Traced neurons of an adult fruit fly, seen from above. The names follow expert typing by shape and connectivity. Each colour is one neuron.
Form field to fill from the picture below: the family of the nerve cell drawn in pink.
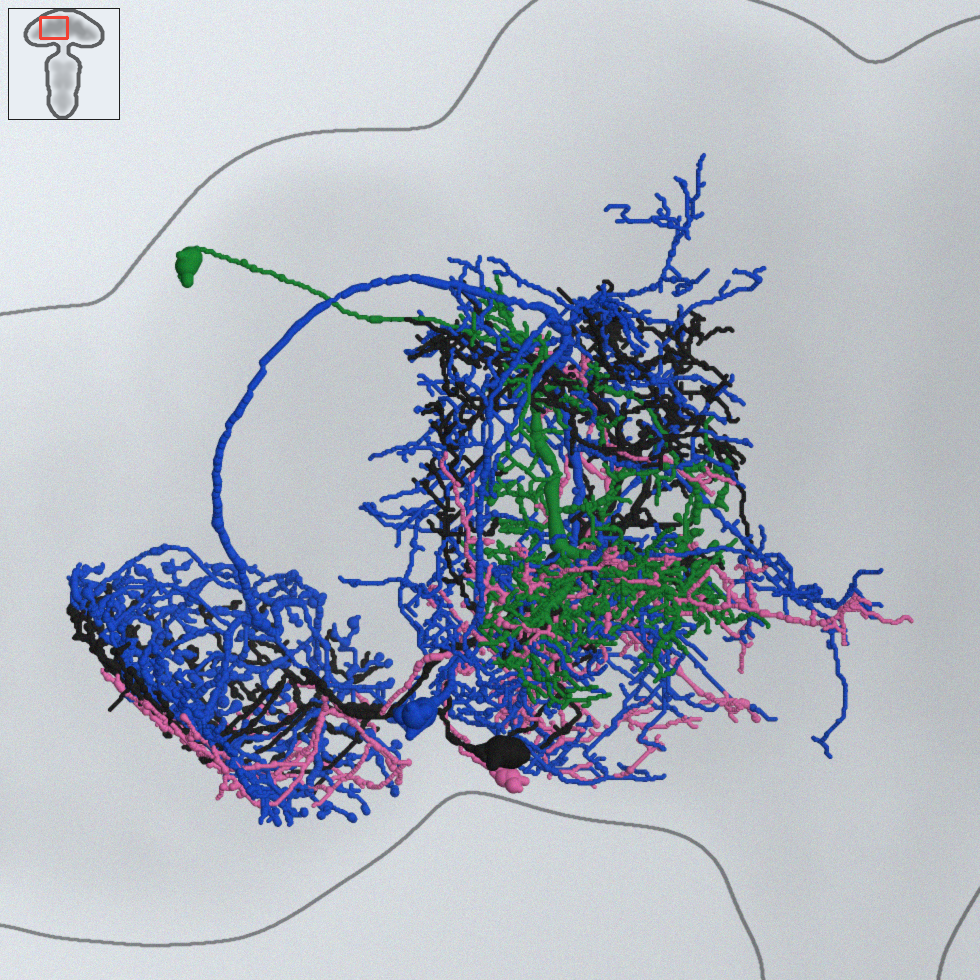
hemilineage VLPp&l1_posterior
